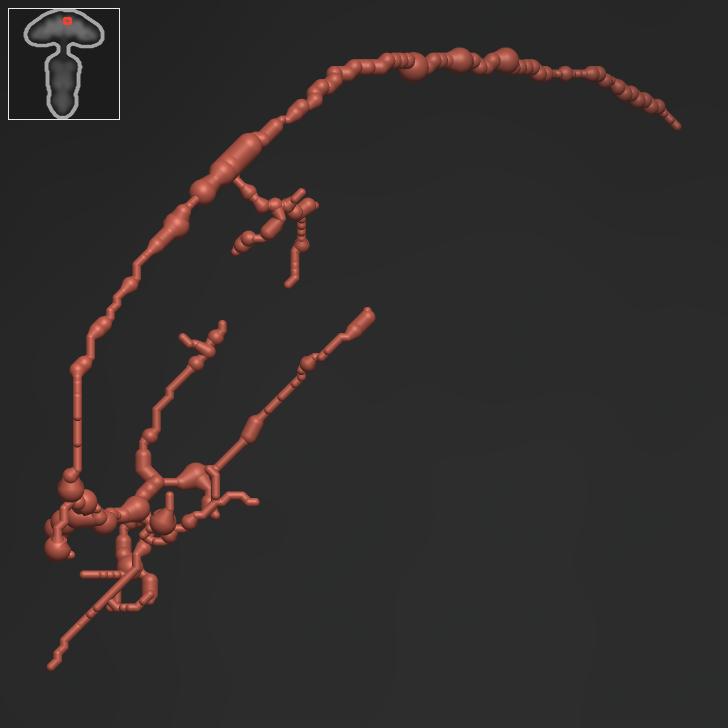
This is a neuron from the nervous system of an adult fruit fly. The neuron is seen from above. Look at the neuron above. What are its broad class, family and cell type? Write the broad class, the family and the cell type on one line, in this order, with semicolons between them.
sensory neuron entering the brain; ENS; ENS4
